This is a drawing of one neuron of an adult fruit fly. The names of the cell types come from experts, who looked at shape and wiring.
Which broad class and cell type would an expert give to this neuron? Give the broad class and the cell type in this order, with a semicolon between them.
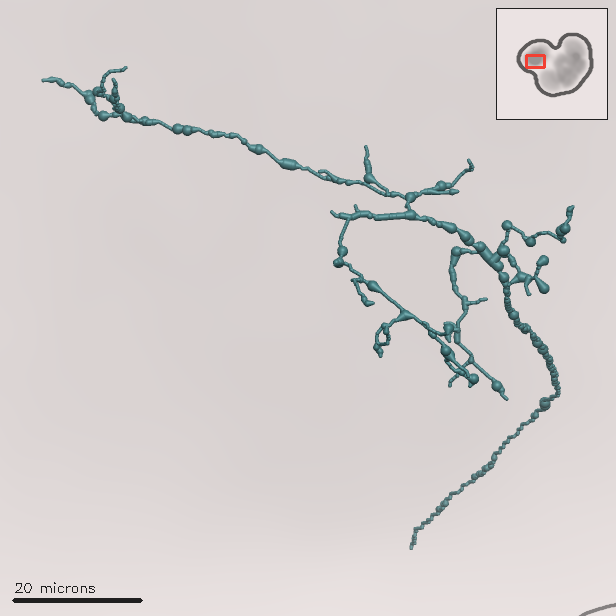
sensory neuron entering the nerve cord; SNxx21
